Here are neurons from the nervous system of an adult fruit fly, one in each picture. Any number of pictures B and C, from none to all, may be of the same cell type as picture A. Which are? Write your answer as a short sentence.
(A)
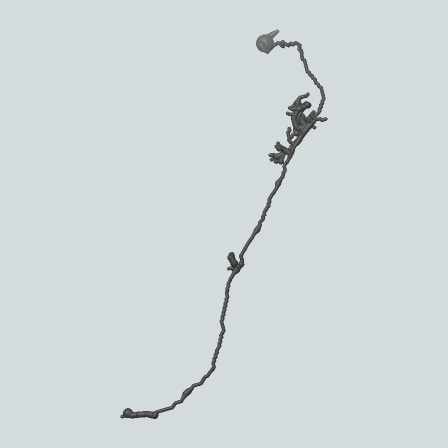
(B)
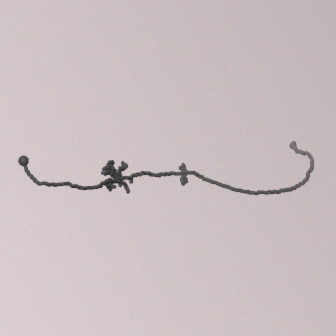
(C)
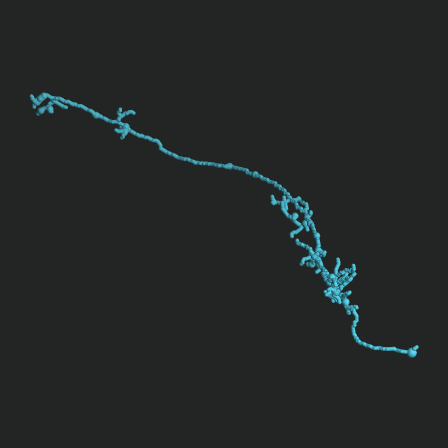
Picture B is of the same cell type.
